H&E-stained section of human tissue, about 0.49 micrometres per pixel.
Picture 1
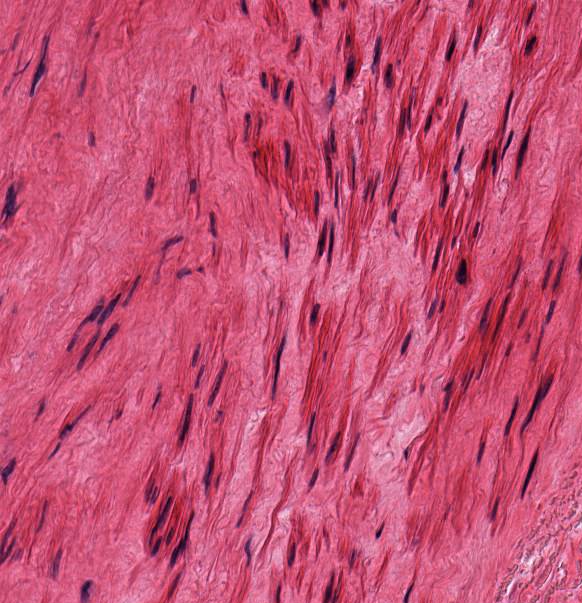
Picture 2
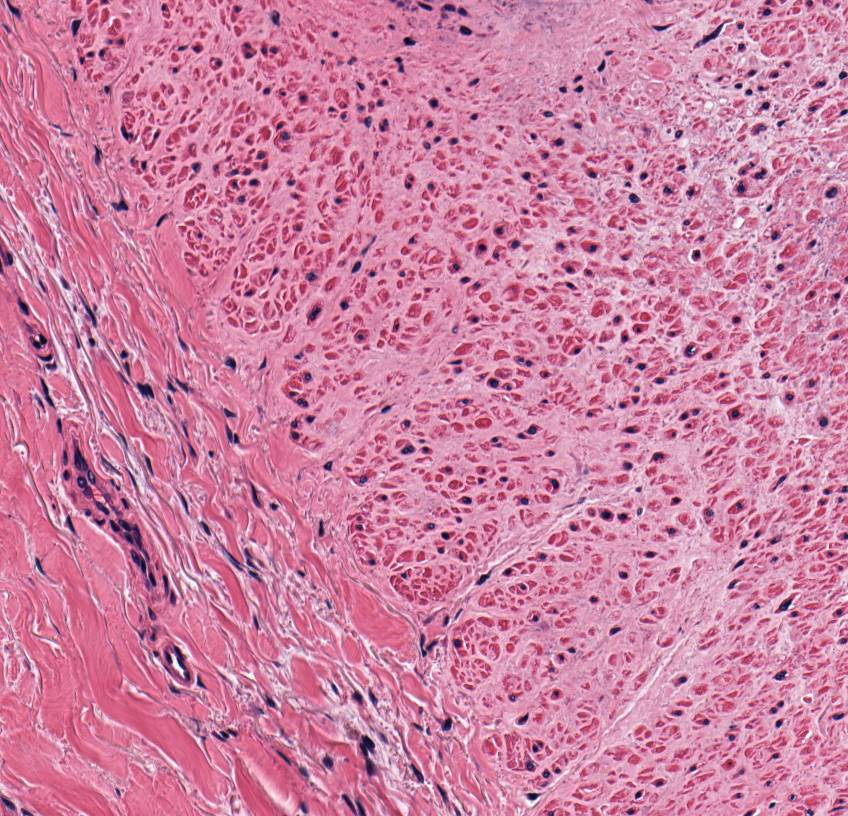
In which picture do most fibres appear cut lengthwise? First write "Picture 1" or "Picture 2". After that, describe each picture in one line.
Picture 1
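In picture 1: Elongated cells and fibres run in roughly parallel streams across the whole field.
In picture 2: Most of the muscle in the right part is cut across, so its cells appear as small rounded or polygonal bright pink profiles.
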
